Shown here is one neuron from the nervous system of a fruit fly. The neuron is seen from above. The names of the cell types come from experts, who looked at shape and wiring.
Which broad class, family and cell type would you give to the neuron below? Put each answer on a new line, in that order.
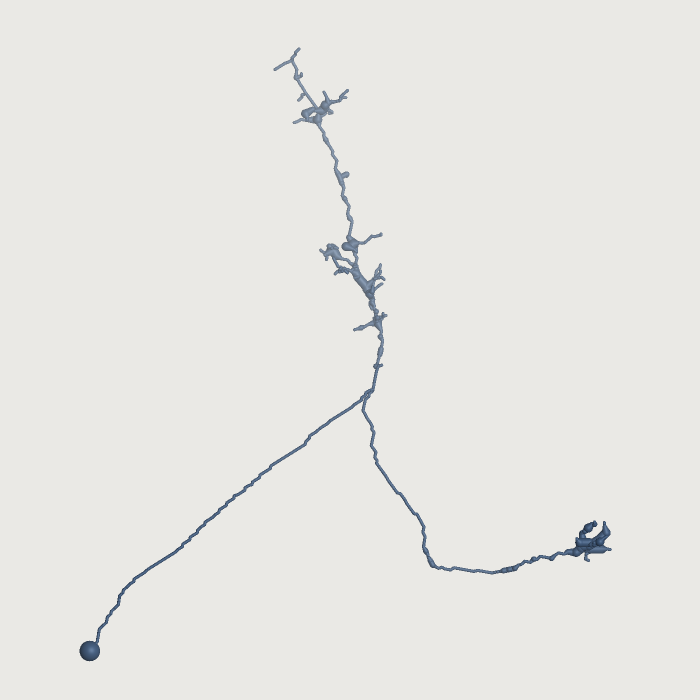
optic-lobe intrinsic neuron
T
T2a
